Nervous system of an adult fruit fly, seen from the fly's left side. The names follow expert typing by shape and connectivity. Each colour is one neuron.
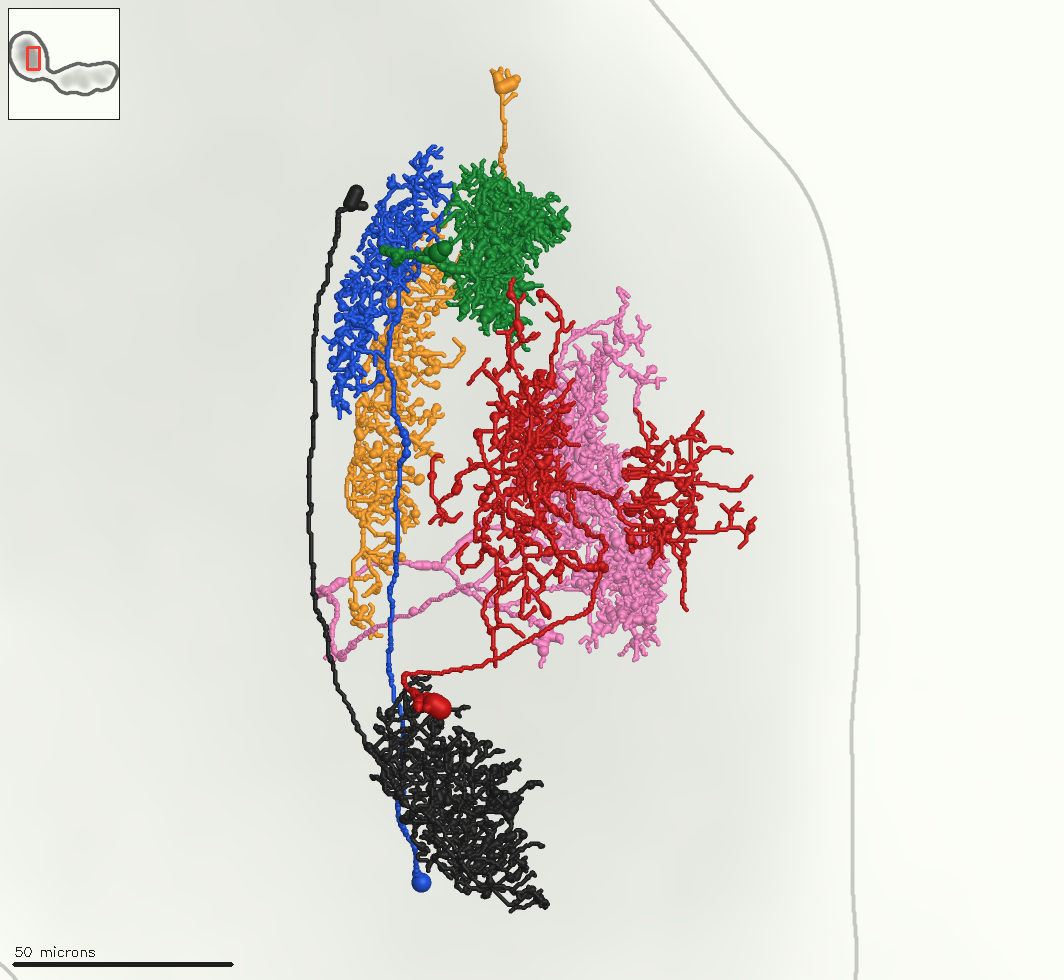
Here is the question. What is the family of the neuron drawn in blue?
Pm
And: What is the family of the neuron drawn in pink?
MeLo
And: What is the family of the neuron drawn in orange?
Pm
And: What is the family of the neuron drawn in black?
Pm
